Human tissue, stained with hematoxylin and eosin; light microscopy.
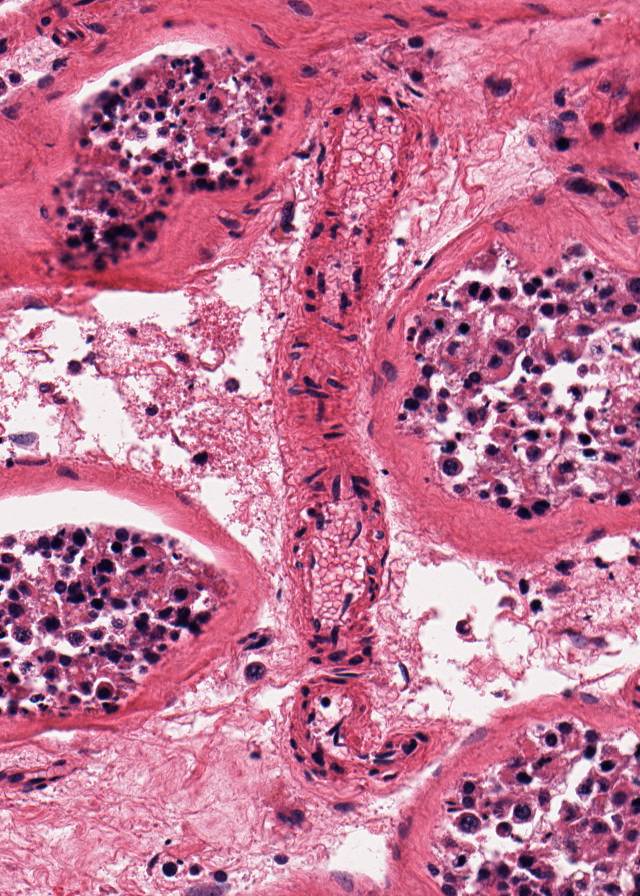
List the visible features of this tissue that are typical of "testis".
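Thinking about what fits testis, each tubule is bounded by a thick, pink-staining wall with few nuclei in it. Inside, the tubules are filled with loosely packed cells with round, dark-purple nuclei, small clear gaps scattered among them. A vessel runs vertically through the centre, many elongated, spindle-shaped nuclei in its wall.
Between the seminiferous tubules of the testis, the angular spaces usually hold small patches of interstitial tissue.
Here, though, the stroma between the tubules is loose and pale, with wispy pink fibres and open clear spaces, most extensive on the left side. That wide, open stroma is the part that sits less comfortably beside those small patches, while the tubules themselves go with the name.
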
